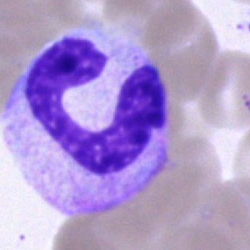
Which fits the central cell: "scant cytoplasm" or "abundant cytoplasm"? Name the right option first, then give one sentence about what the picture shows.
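Abundant cytoplasm. The cytoplasm is abundant and pale lilac.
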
